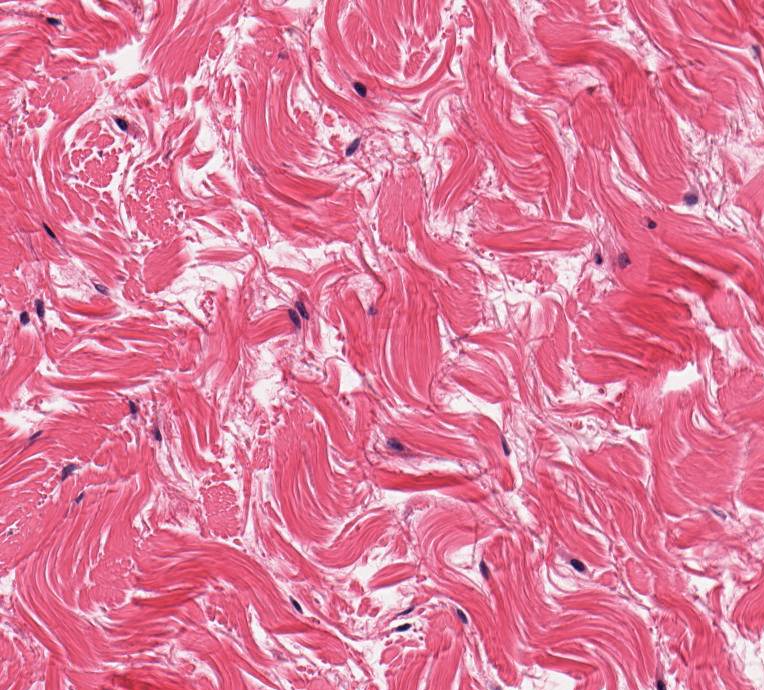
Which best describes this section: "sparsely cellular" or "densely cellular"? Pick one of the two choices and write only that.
Sparsely cellular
